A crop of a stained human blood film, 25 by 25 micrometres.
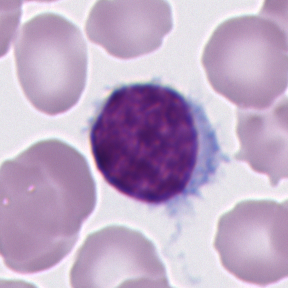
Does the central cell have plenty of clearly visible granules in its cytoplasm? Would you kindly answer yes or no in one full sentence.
No, within the cytoplasm of the cell there is no visible granule.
